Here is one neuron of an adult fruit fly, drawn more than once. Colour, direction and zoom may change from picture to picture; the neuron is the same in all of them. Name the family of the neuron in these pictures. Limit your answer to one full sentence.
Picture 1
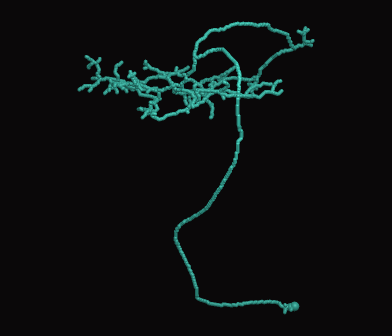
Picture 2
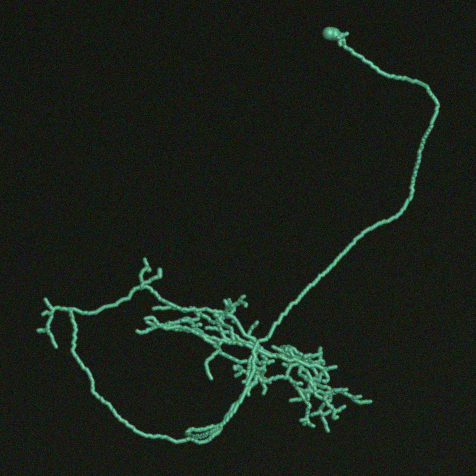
It is hemilineage 02A that is the family of this neuron.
